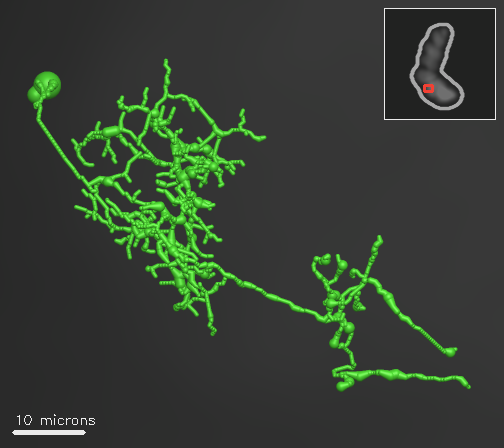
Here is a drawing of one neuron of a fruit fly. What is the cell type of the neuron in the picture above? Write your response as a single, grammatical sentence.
It is to cell type CB1207_a that the neuron belongs.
